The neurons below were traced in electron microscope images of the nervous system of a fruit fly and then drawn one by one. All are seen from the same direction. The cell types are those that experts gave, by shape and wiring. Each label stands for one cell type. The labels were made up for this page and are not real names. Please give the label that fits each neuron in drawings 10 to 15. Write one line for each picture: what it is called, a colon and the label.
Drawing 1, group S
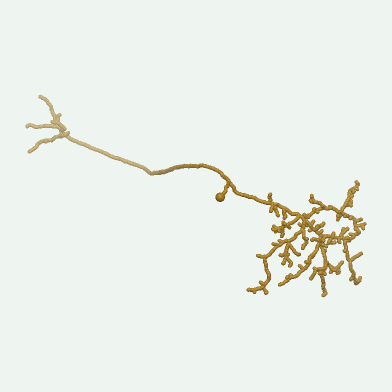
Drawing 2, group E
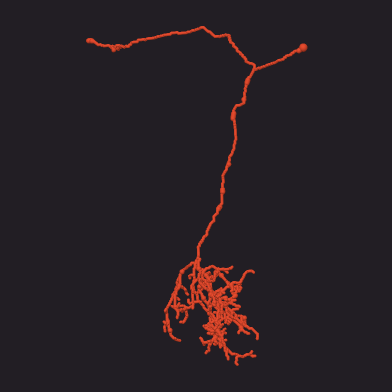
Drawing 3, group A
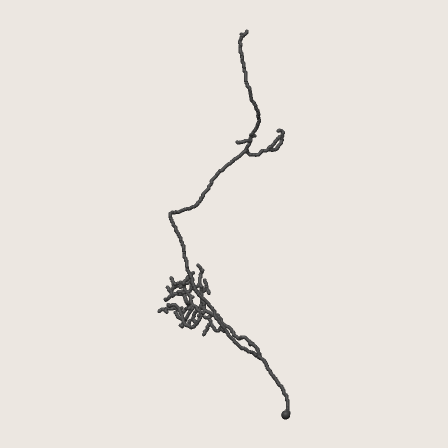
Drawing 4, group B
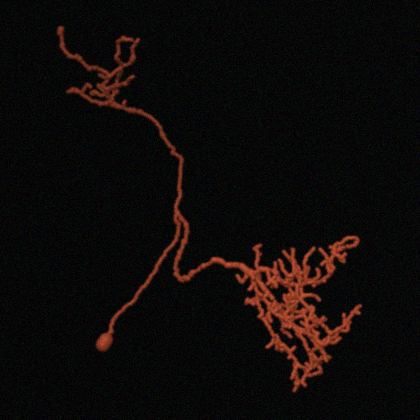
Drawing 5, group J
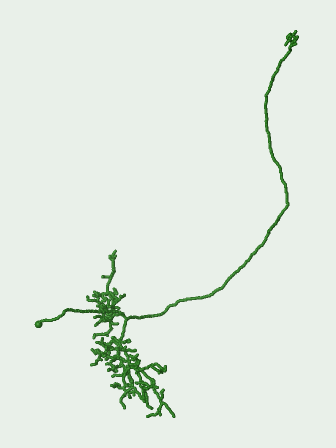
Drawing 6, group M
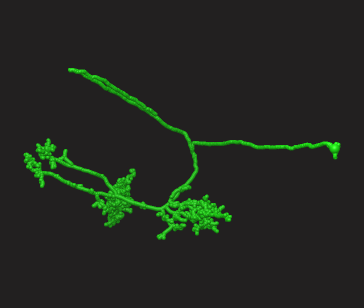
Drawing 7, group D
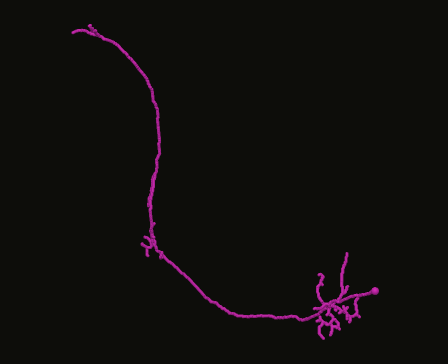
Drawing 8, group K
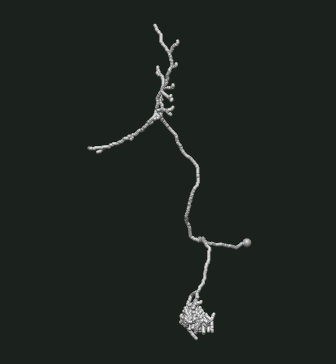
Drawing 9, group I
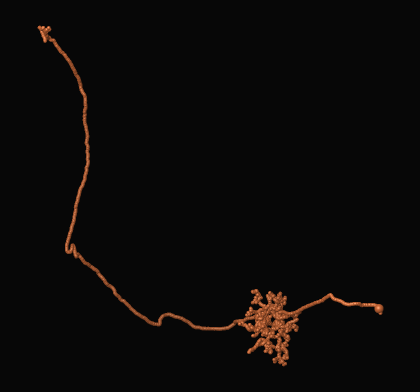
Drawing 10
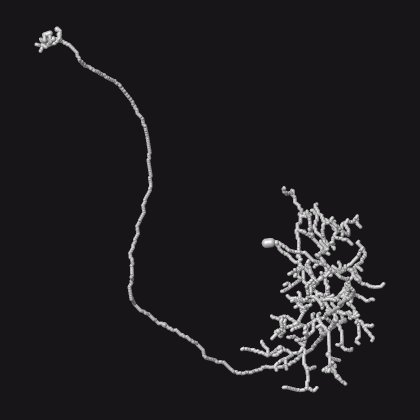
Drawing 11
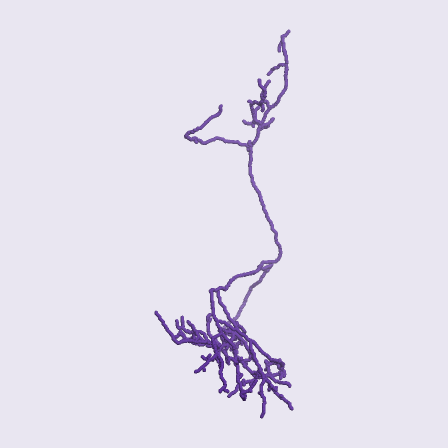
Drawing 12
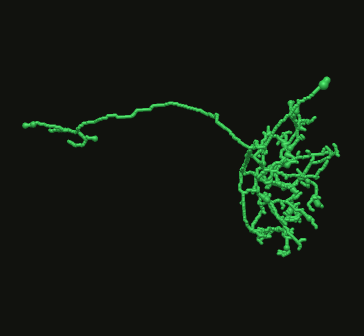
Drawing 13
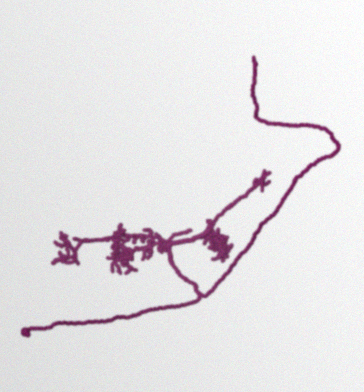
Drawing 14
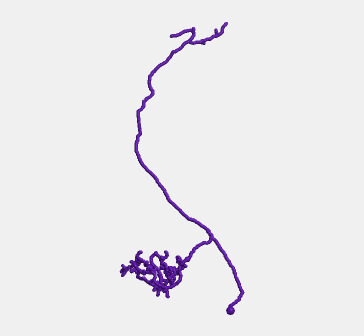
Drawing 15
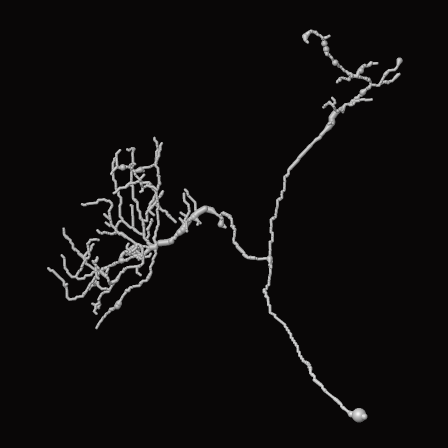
10: group J
11: group K
12: group E
13: group M
14: group A
15: group B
